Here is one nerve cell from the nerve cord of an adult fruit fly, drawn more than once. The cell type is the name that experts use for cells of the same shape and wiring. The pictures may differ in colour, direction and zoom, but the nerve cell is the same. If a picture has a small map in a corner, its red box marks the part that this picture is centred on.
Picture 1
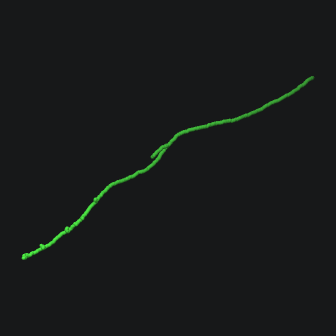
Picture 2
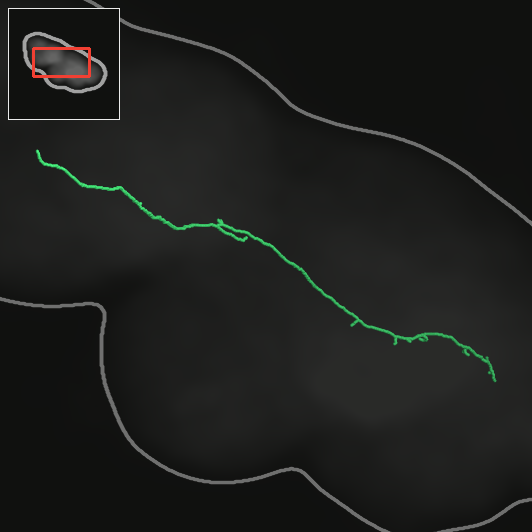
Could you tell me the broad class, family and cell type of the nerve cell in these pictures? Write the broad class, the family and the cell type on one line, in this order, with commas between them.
sensory neuron entering the nerve cord, class mechanosensory proprioceptive, SNpp46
